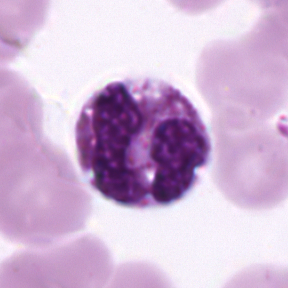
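Eosinophil at the centre of a stained peripheral blood smear. Its outline is round and smooth. The nucleus is divided into two separate lobes, one to the left and one to the right. The left lobe is elongated, running from top to bottom. Neither lobe shows a nucleolus.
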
